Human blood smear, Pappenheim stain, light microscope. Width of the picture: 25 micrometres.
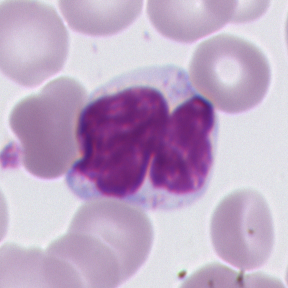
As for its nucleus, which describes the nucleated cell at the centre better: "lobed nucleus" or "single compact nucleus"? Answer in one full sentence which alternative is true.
Within the cell, the nucleus is split into distinct lobes.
